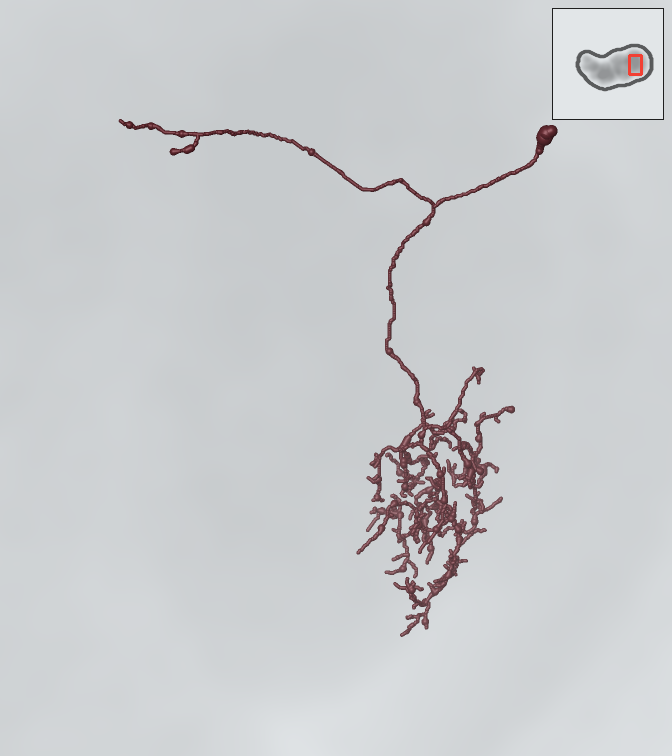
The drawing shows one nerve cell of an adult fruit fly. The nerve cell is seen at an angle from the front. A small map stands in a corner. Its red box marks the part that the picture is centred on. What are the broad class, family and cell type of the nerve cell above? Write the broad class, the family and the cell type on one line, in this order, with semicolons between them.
visual projection neuron; LC; LC20a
